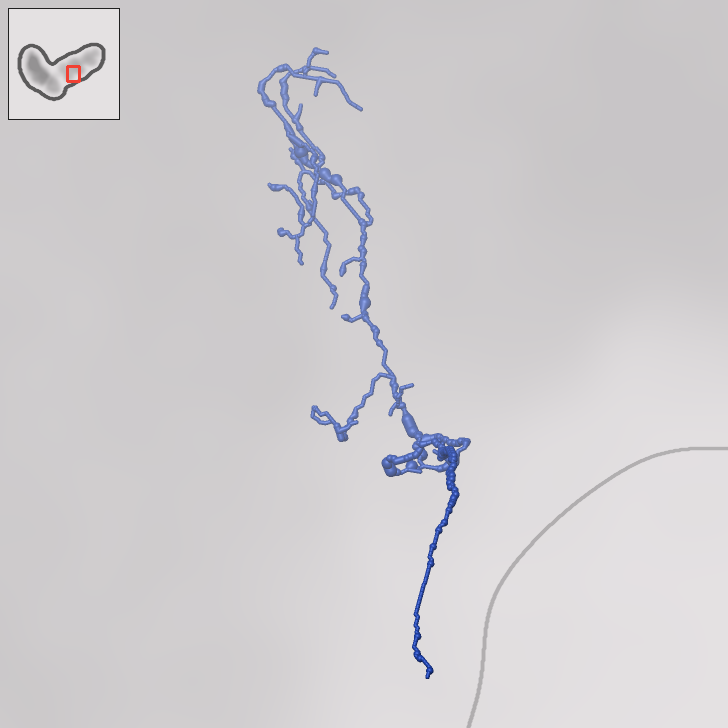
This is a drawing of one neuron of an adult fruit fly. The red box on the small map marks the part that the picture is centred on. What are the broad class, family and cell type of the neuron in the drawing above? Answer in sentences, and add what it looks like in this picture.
This is a sensory neuron entering the nerve cord. Its family is called class gustatory. It is of cell type WG3. No cell body is drawn. As drawn here it is more than twice as tall as it is wide.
